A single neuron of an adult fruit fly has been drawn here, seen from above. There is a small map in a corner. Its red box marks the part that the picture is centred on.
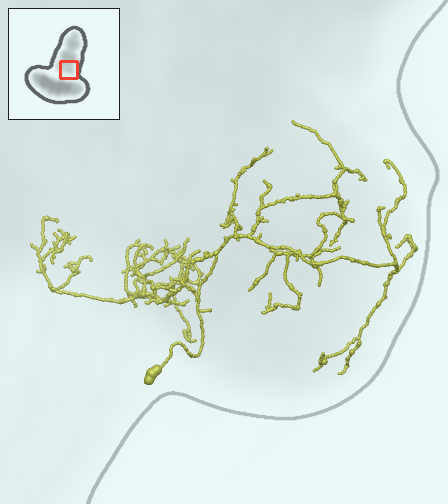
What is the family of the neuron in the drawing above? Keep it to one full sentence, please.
What the neuron belongs to is the family hemilineage 16B.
